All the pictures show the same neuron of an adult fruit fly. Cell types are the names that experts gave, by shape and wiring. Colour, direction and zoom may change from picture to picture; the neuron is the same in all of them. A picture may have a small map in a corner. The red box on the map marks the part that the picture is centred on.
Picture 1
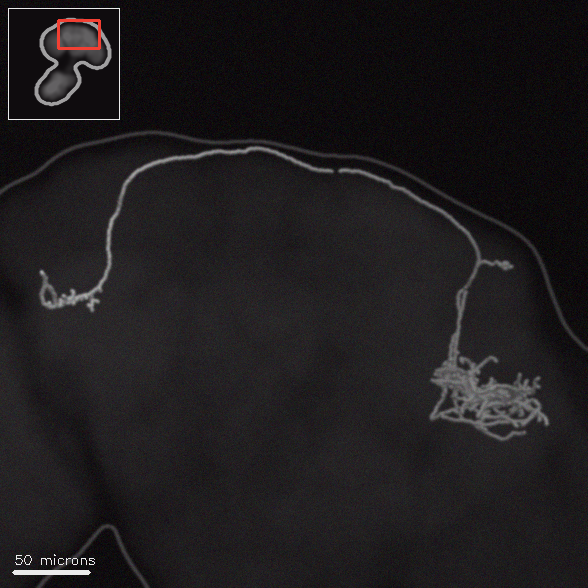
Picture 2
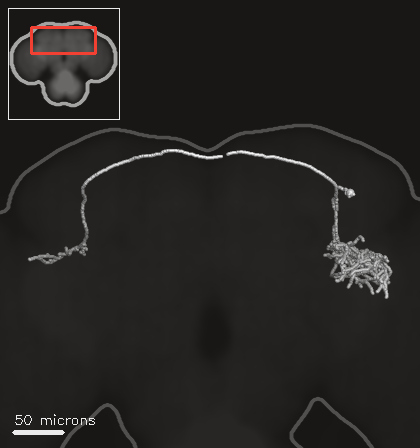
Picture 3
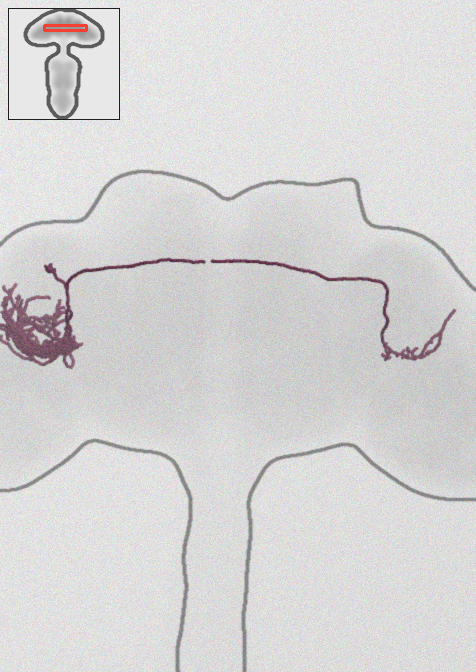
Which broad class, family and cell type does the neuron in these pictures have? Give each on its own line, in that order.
central-brain intrinsic neuron
hemilineage VLPd&p1_dorsal
PVLP007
